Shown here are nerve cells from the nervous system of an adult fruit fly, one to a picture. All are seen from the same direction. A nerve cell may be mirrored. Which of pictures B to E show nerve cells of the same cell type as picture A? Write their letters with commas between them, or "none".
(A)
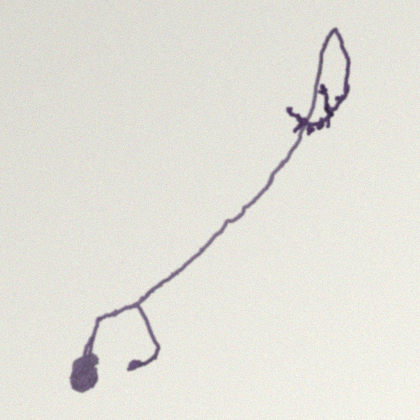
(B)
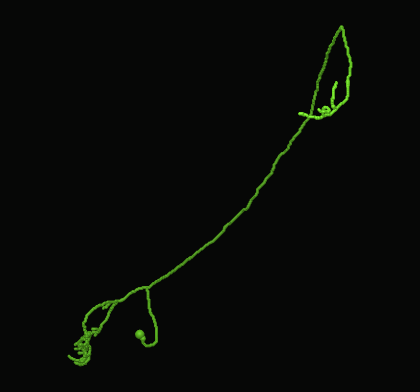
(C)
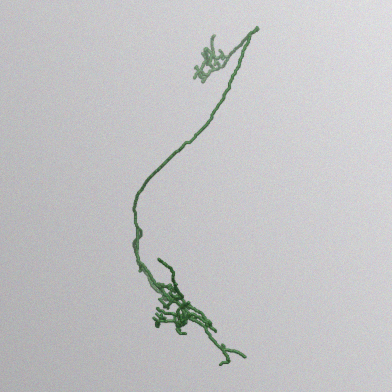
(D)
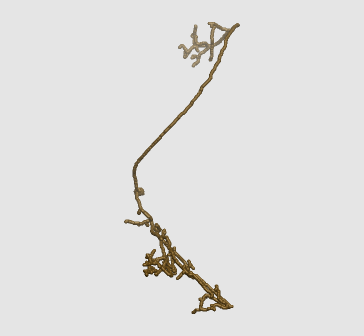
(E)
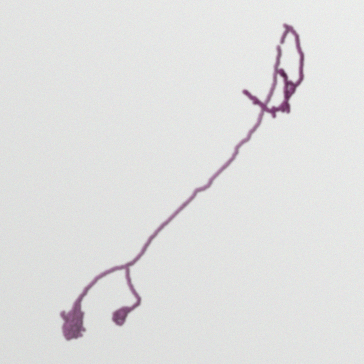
B, E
